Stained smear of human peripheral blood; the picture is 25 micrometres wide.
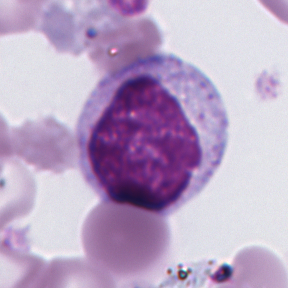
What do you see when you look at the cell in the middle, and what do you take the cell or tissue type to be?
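The cell has a round, smooth outline. A moderate rim of pale greyish-blue cytoplasm surrounds the nucleus and is widest on the upper right. Fine, faint purple dots are scattered throughout the cytoplasm, and no vacuoles are present. This is a myelocyte.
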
